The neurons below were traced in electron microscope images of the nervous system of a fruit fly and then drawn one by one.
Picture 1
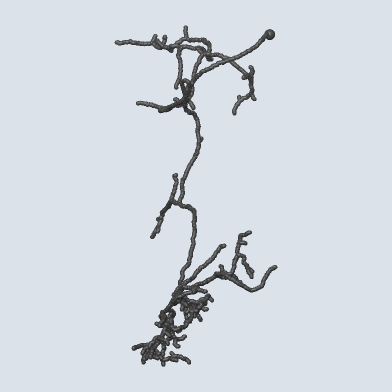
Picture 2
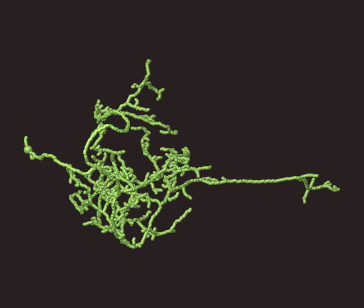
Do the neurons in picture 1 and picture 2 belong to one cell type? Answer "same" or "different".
different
